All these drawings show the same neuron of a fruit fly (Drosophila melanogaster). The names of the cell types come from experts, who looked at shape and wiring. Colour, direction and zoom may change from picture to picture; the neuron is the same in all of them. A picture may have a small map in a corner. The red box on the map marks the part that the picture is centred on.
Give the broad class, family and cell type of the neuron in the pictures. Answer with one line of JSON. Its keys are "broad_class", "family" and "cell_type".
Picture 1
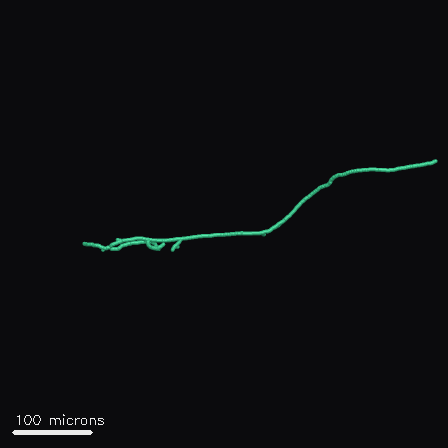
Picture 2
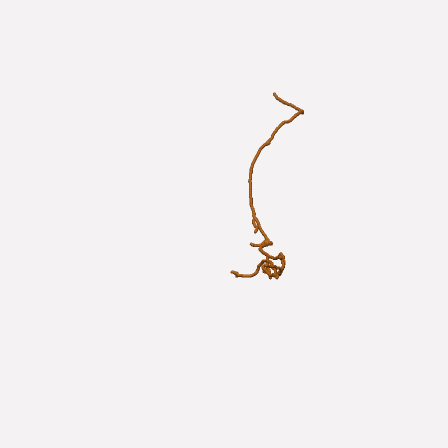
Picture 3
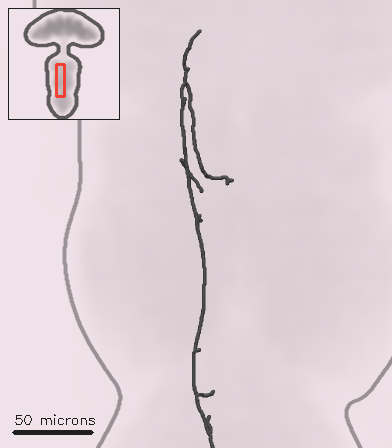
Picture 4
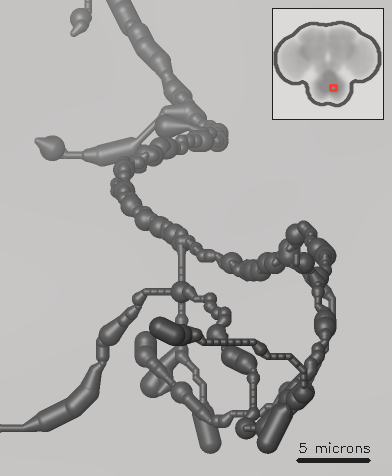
{"broad_class": "sensory neuron entering the nerve cord", "family": "class mechanosensory proprioceptive", "cell_type": "SNpp01"}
